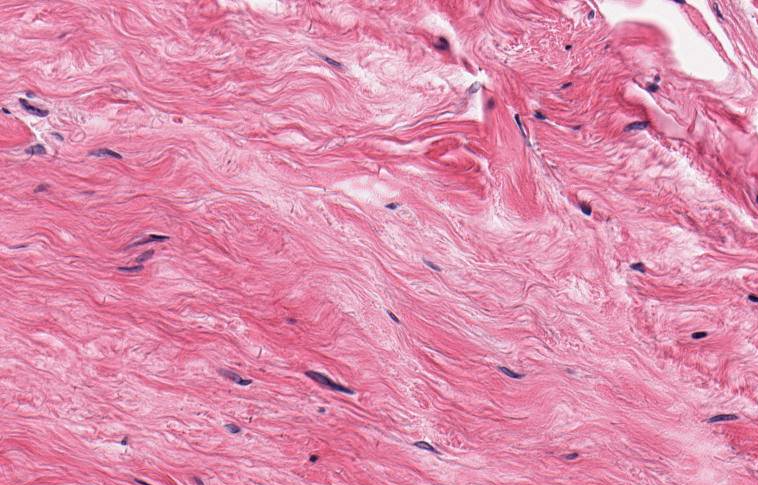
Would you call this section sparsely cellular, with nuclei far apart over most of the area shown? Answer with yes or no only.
Yes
